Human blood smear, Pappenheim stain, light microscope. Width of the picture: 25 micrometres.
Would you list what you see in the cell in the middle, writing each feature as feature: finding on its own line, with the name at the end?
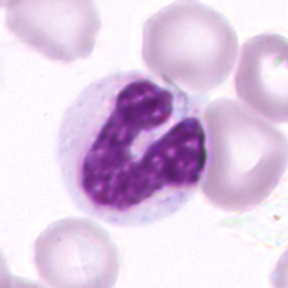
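Outline: round and smooth
Nucleus: single curved band, bent like a horseshoe, opening toward the upper right
Chromatin: dark purple, coarsely clumped
Cytoplasm: only fine, faint granules
Name: band neutrophil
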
